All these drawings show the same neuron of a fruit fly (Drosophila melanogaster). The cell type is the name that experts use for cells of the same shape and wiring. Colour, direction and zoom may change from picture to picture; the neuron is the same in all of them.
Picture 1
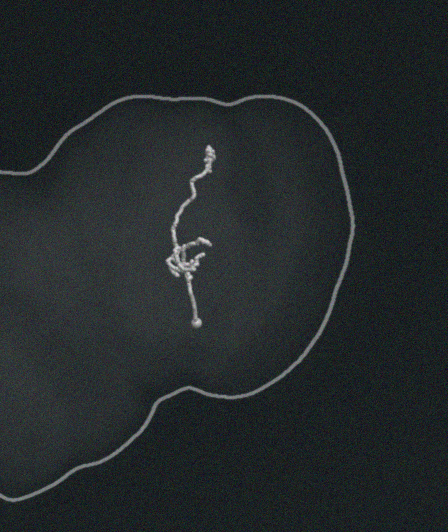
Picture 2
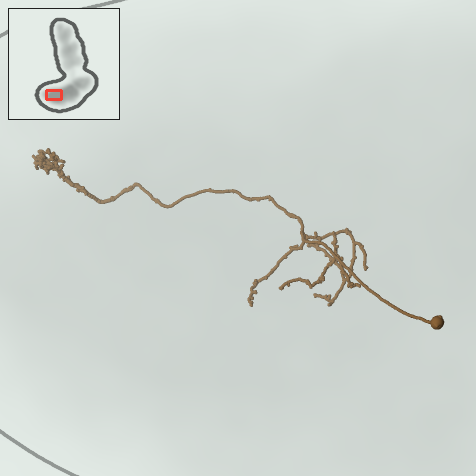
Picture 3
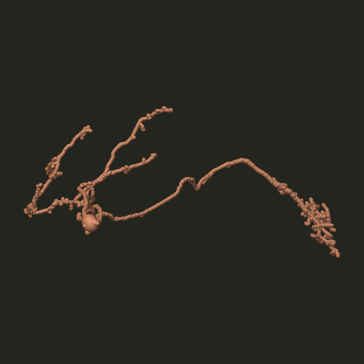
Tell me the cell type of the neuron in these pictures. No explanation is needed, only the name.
LC12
